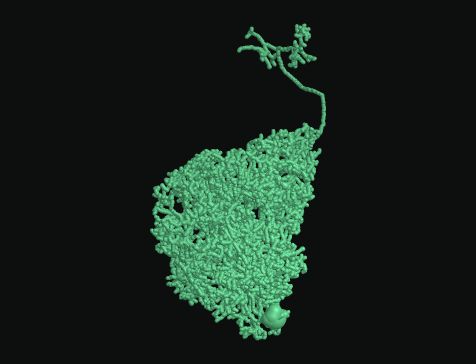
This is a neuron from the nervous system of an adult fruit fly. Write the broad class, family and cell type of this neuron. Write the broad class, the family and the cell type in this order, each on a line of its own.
central-brain intrinsic neuron
hemilineage ALl1_dorsal
lLN2T_b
